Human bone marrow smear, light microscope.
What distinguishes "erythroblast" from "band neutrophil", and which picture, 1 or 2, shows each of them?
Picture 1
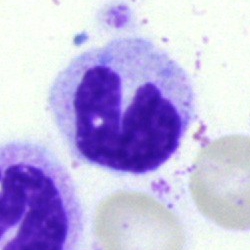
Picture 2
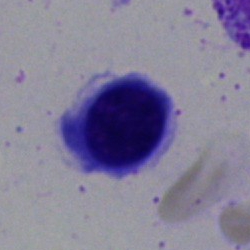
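The band neutrophil is in picture 1, and the erythroblast in picture 2. Look at the band neutrophil's nucleus first: it is deeply indented into a U, with the notch opening upward.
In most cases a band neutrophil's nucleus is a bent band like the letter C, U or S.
In the erythroblast, by contrast, the nucleus sits off-centre toward the right side of the cell. Both nuclei have dense chromatin, dark purple throughout in the band neutrophil and very dark purple in the erythroblast.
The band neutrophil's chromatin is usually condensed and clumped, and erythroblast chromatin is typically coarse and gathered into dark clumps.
The cytoplasm tells them apart clearly: a moderate rim of pale lilac-grey surrounds the band neutrophil's nucleus, while the erythroblast has scant blue cytoplasm, widest on the left of its nucleus. No granules are seen in the erythroblast's cytoplasm.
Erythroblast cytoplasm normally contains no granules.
The outlines differ a little too: the band neutrophil is rounded and smooth, the erythroblast roughly round with a slightly uneven, ruffled edge at its upper left. Finally, notice the small white dot in the left limb of the band neutrophil's nucleus, and that no nucleoli are visible there.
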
